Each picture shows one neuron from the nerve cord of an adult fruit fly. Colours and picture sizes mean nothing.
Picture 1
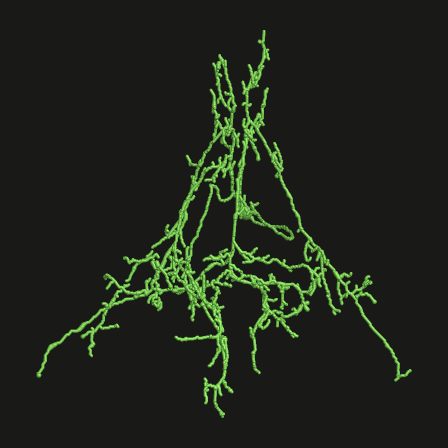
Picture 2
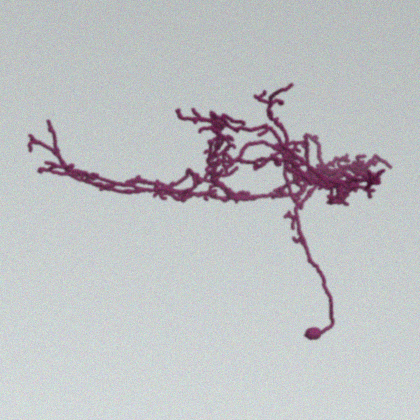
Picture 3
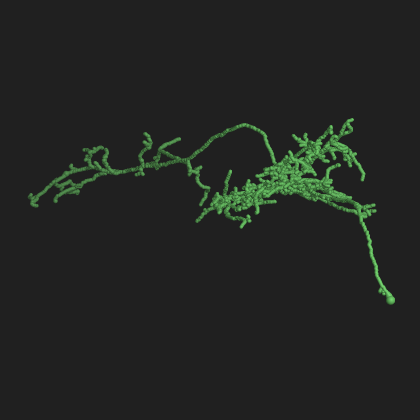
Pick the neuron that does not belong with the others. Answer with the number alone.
3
